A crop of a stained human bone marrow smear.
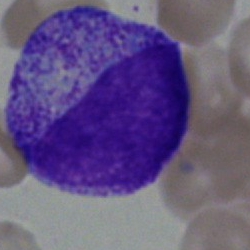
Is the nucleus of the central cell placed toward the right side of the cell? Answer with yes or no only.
Yes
